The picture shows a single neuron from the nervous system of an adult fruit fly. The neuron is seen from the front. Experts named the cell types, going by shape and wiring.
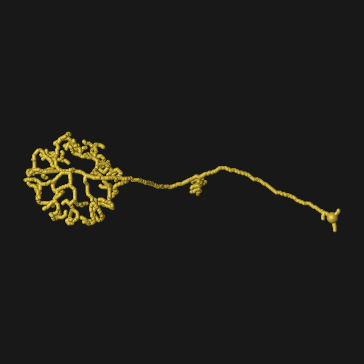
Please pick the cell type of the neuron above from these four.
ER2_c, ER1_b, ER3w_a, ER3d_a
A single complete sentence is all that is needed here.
This neuron is given the cell type ER3d_a.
